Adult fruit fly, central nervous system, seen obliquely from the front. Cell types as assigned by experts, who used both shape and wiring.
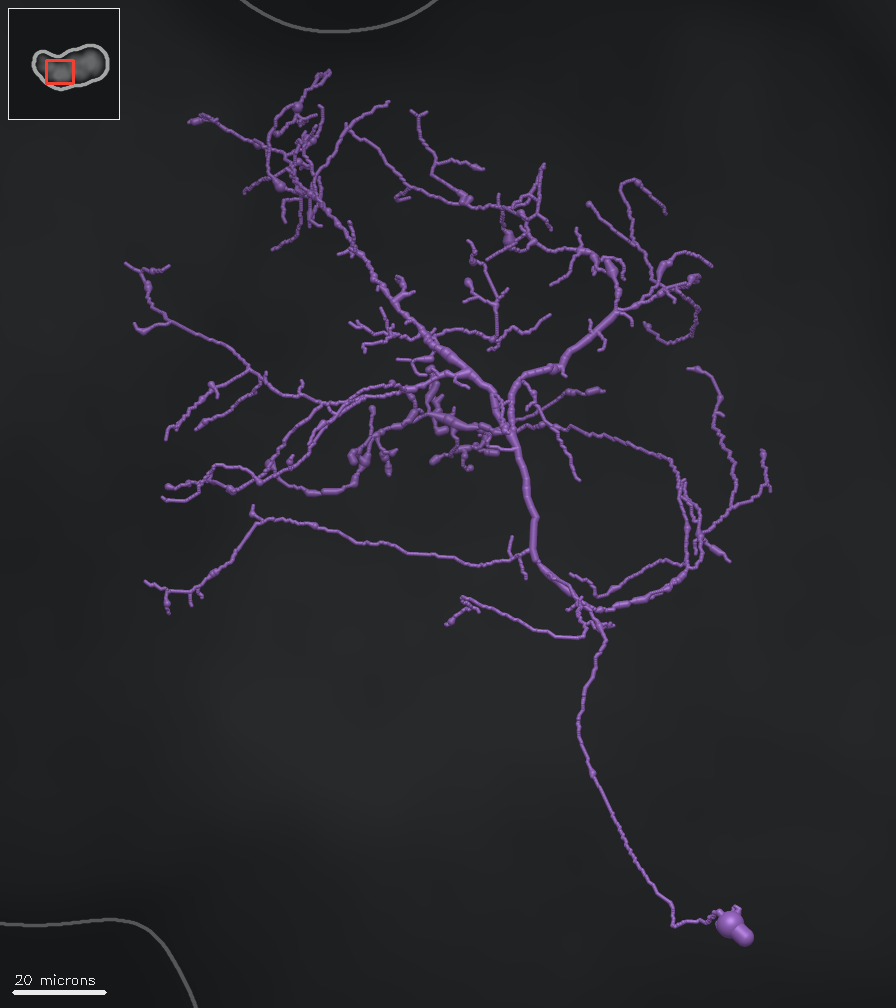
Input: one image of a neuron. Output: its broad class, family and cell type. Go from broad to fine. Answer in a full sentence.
A nerve-cord intrinsic neuron of hemilineage 07B, type IN07B031.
